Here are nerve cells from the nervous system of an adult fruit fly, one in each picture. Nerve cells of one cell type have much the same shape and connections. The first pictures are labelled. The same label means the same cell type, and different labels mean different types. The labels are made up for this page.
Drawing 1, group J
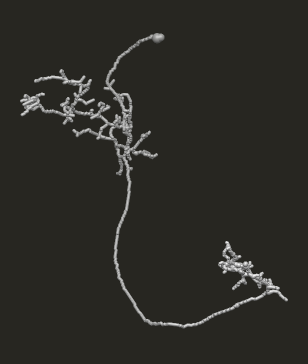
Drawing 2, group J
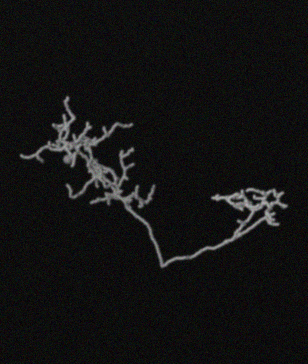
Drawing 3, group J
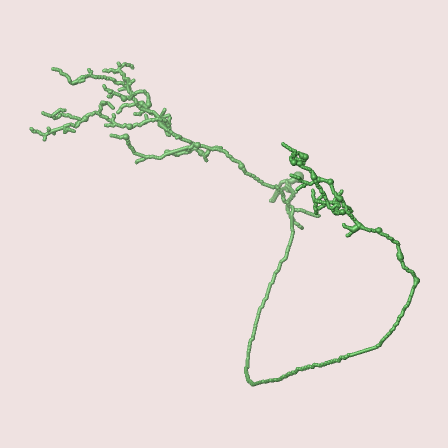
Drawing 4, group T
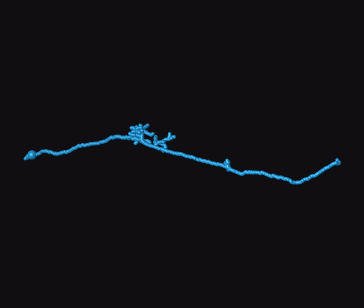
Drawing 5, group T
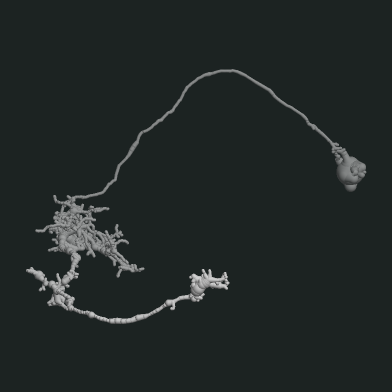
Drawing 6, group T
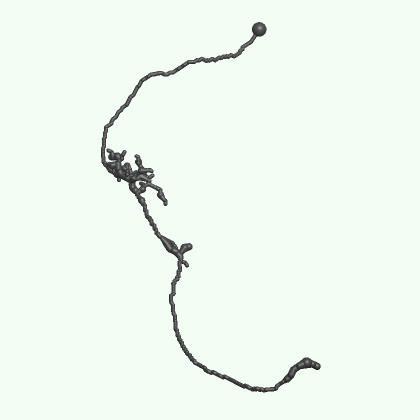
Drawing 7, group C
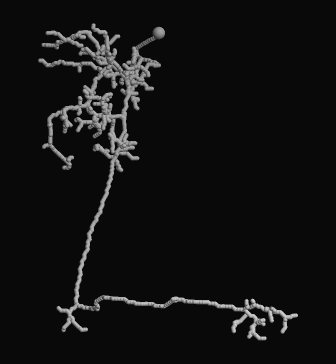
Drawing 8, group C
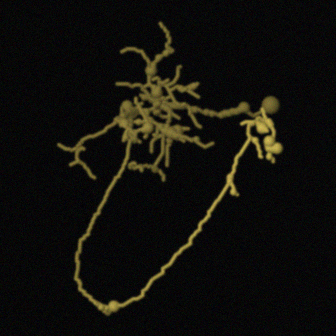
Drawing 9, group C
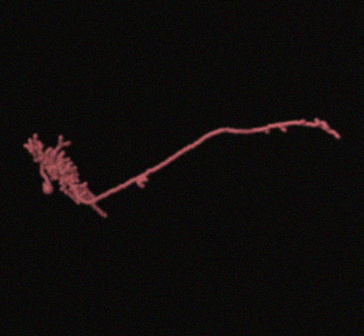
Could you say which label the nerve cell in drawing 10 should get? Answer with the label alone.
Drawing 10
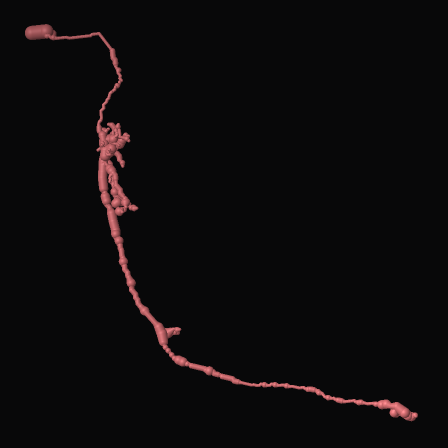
group T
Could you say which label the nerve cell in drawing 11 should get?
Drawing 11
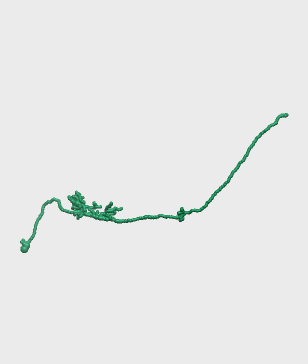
group T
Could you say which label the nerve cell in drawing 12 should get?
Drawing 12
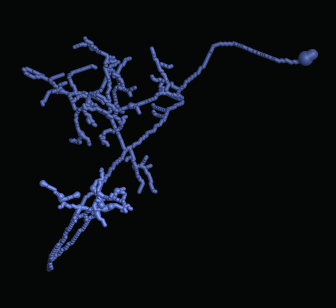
group J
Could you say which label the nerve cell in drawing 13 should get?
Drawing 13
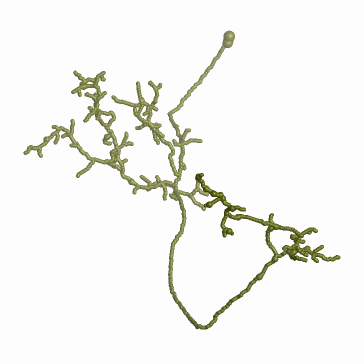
group J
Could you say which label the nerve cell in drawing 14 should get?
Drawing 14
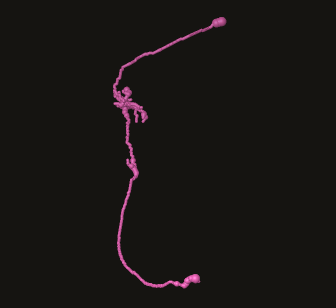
group T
